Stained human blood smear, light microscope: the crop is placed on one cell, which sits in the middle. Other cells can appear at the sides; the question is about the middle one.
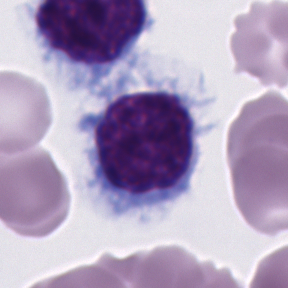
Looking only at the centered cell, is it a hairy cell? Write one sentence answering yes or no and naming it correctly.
Yes, the cell in the central position is a hairy cell.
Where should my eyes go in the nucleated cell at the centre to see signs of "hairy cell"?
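Look first at the border: fine hair-like projections fringe it on all sides, and this is what goes with the name hairy cell.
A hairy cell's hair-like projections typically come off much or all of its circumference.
Along with them, the outer edge of the cell is ragged rather than smooth. The chromatin stains dark purple throughout the nucleus, and the cytoplasm is pale blue.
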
